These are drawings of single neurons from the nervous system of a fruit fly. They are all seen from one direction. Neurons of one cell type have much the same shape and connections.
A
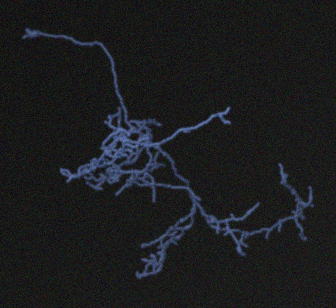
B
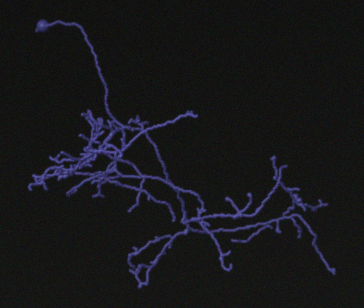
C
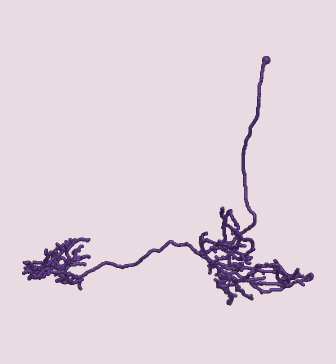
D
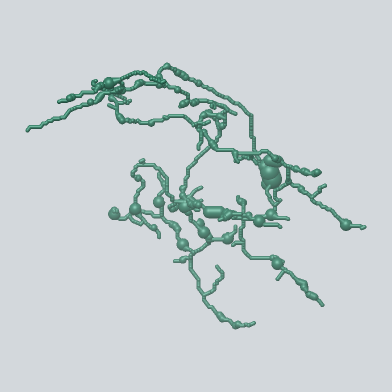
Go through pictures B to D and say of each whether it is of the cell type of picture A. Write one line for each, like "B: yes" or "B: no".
B: yes
C: no
D: no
